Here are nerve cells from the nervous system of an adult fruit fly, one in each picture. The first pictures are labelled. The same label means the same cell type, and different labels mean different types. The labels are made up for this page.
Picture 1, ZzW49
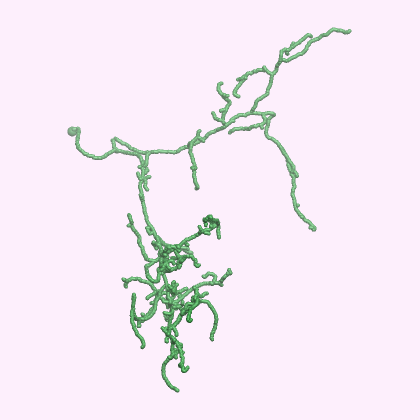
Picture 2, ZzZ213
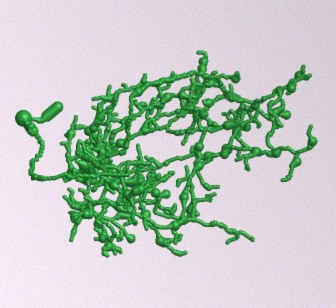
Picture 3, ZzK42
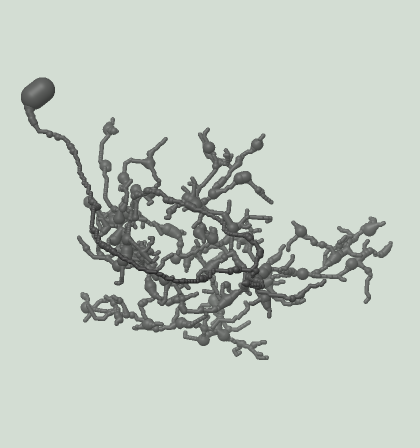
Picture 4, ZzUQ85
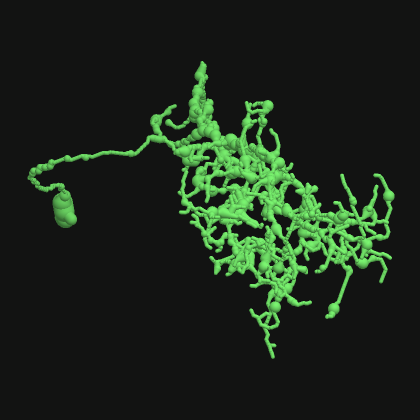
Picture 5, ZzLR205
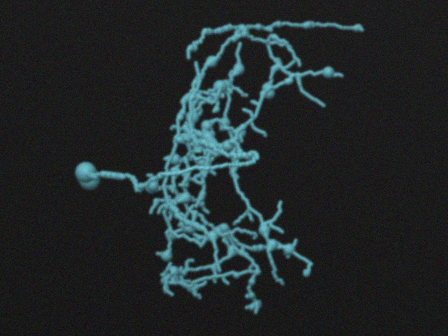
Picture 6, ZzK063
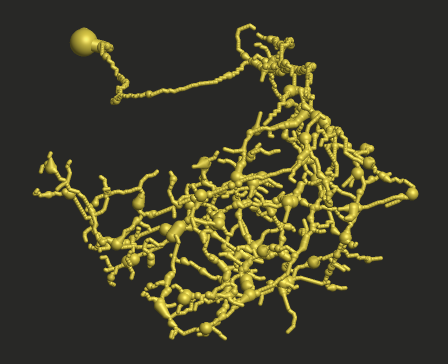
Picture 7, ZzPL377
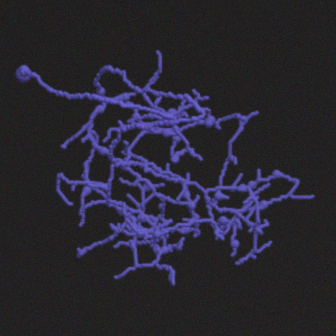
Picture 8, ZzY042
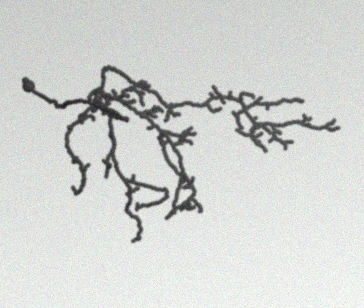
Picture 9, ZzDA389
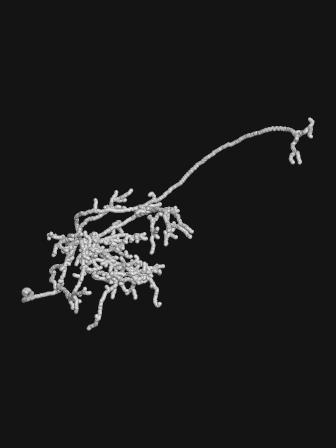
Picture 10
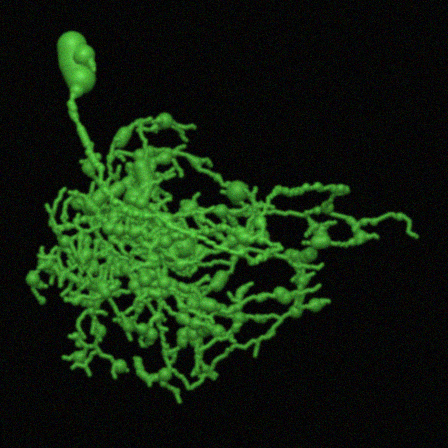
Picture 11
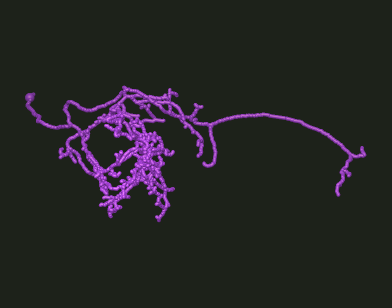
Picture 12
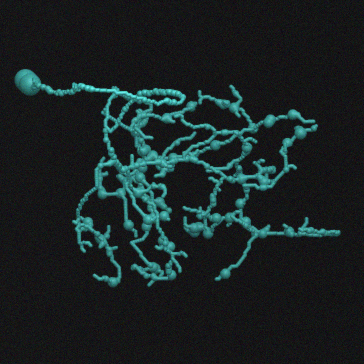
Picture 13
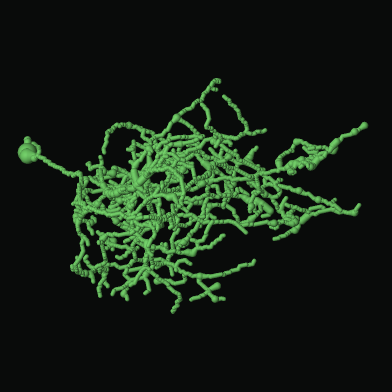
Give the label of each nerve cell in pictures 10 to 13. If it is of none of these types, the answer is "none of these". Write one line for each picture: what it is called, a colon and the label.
10: ZzZ213
11: ZzDA389
12: ZzPL377
13: ZzZ213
